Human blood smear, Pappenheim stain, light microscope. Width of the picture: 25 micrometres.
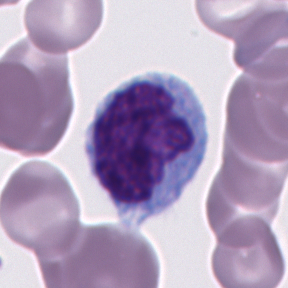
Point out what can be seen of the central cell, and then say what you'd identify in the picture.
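Starting with the nucleus, it is irregular, with a notch cutting into its right side. Its chromatin is dark purple and coarsely clumped, with paler patches between the clumps. No nucleoli are visible, and the cytoplasm shows no vacuoles. It is a monocyte.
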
